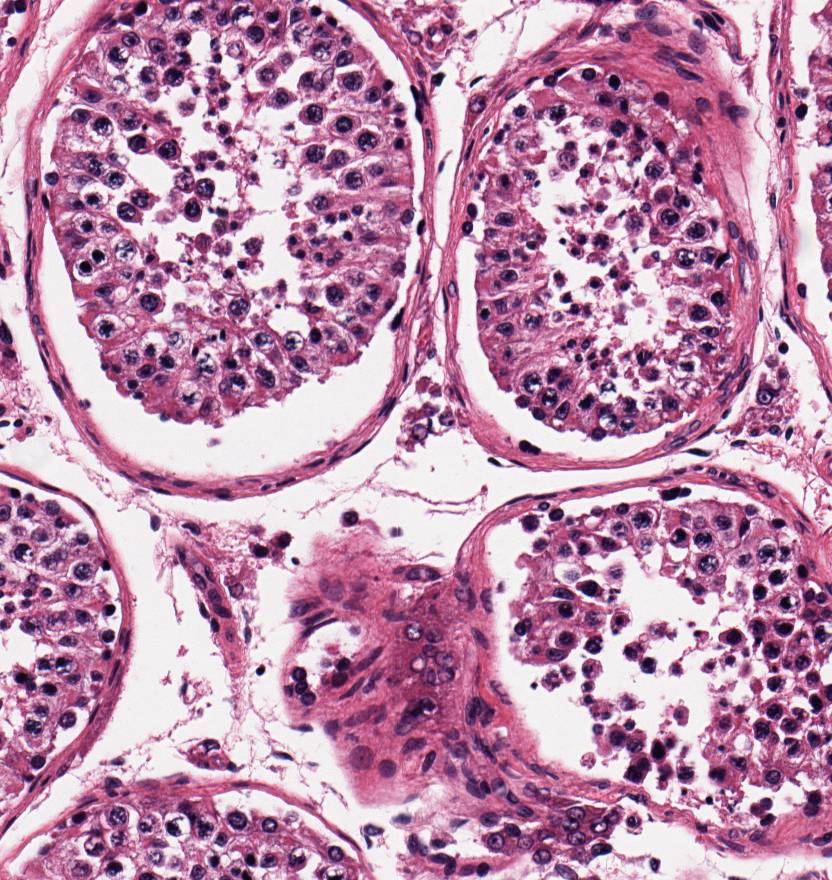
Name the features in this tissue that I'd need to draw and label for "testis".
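What you have here is testis. Each tubule has a thin wall of flattened cells, their elongated dark nuclei set in concentric layers. Inside, a thick stratified epithelium of many layers of rounded cells lines it.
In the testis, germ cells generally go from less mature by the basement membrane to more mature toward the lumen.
That fits the layered lining, where many large cells in the middle layers have big round nuclei with coarse, clumped chromatin.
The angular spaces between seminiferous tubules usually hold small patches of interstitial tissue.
The cluster of polygonal cells with abundant pink cytoplasm and round nuclei between the tubules at the bottom centre fits that.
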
